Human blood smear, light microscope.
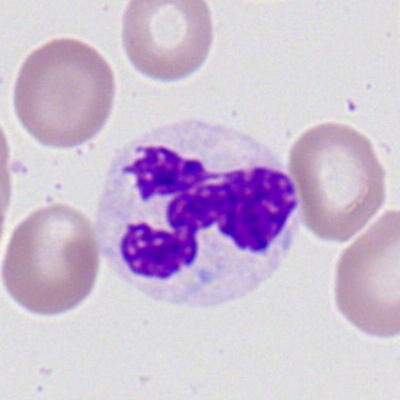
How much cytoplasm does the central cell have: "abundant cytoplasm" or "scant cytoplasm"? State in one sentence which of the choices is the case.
What surrounds the nucleus is plentiful cytoplasm.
